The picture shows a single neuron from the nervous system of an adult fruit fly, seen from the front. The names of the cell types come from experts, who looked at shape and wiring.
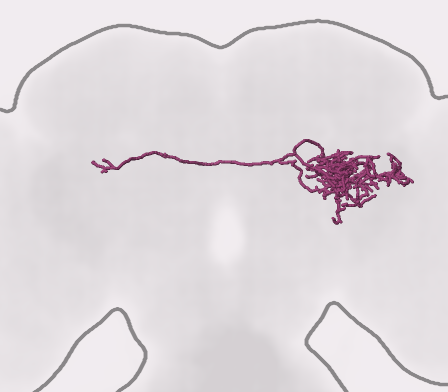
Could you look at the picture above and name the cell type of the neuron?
AVLP527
